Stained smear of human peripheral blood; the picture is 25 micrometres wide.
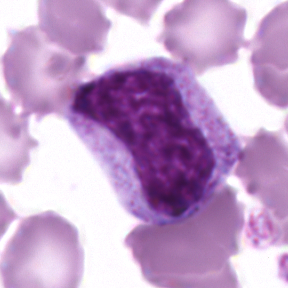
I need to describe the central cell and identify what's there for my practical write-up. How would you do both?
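Bean-shaped nucleus, concave side facing lower left. No nucleoli visible. Fine reddish-purple granules scattered through cytoplasm. Outline smooth, no surface projections. Cell: metamyelocyte.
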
